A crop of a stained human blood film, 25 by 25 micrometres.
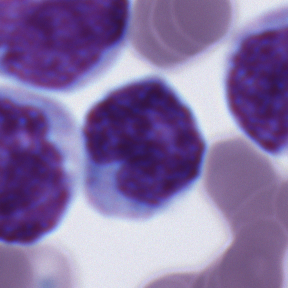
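Monocyte at the centre: the nucleus fills most of the cell, its outline somewhat angular rather than smoothly round, with a small notch at the lower left. Cytoplasm pale blue.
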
